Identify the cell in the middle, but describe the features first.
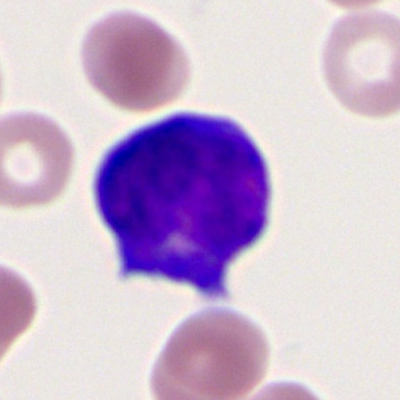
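Outline roughly round, slightly angular rather than smooth. Two small pointed projections from the lower border. Nucleus a single unlobed mass filling nearly the whole cell. Cytoplasm scant, barely visible around the nucleus. Myeloblast.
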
